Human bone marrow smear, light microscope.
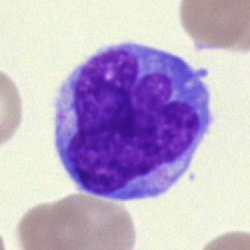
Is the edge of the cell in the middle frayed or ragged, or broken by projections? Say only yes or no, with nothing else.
Yes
